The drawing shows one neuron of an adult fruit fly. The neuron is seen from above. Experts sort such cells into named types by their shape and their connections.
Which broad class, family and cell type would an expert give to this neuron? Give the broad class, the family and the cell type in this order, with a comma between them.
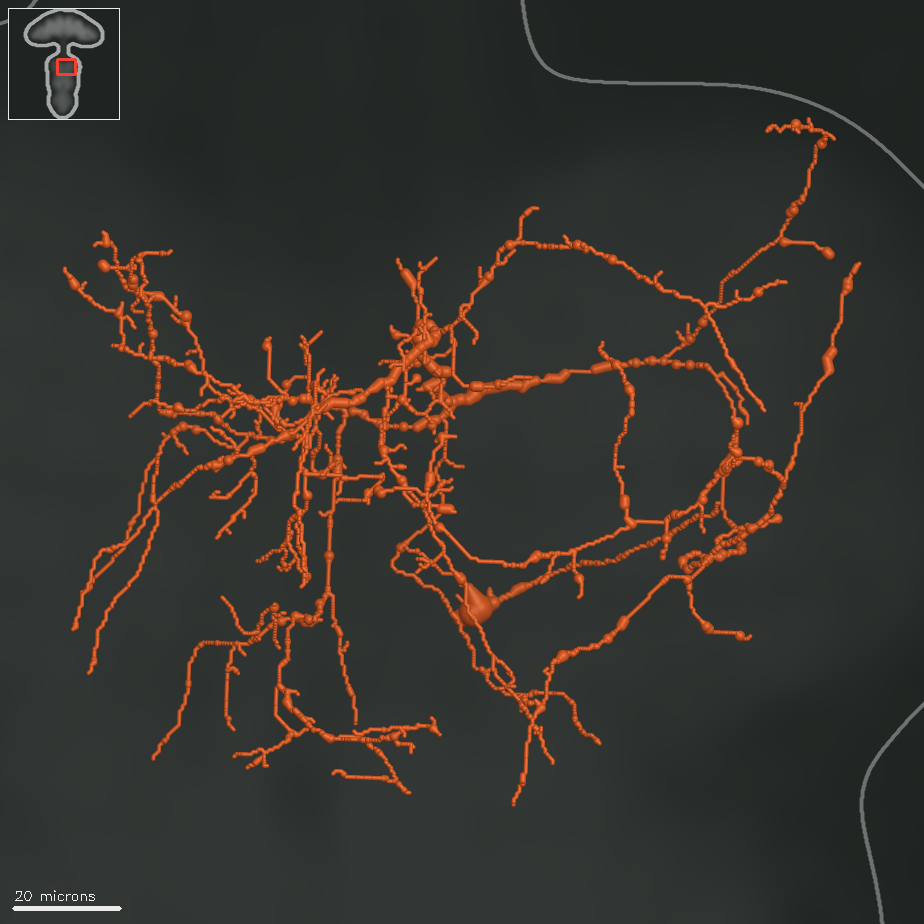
nerve-cord intrinsic neuron, hemilineage 04B, IN04B028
